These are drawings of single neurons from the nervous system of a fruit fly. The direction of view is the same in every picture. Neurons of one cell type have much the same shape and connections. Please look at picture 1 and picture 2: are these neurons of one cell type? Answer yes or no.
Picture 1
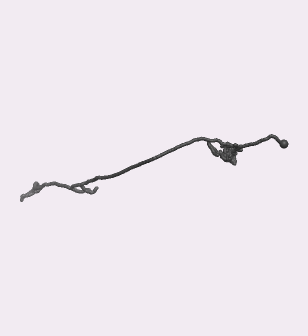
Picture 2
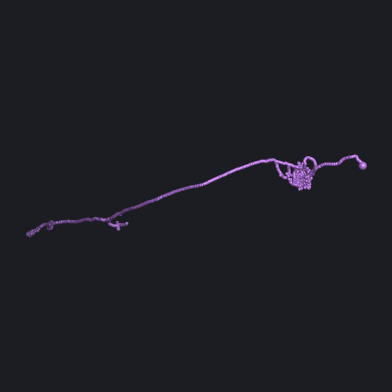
yes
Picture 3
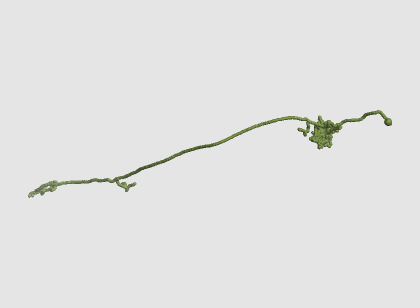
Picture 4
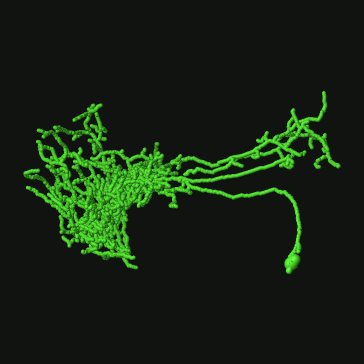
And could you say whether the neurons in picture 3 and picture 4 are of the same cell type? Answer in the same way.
no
